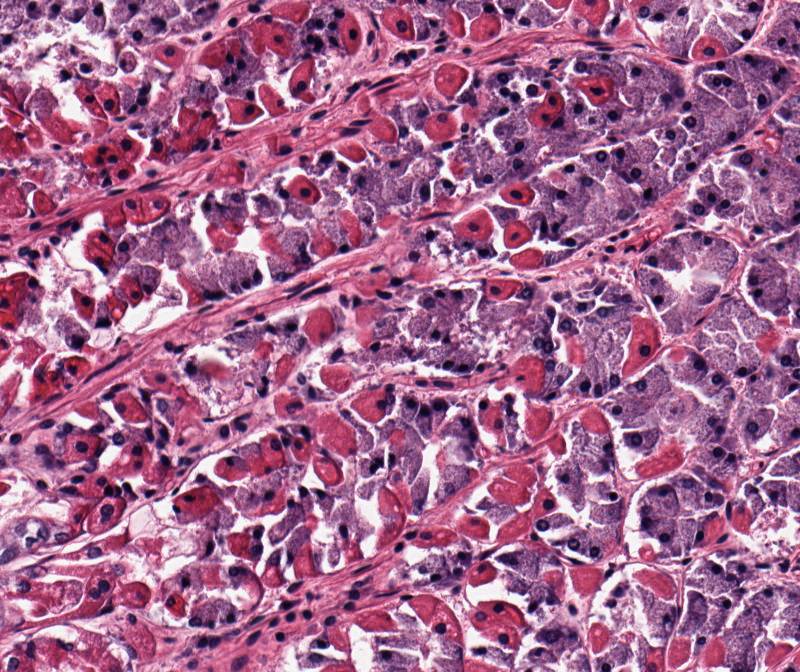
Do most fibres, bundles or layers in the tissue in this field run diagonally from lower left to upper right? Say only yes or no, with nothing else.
Yes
